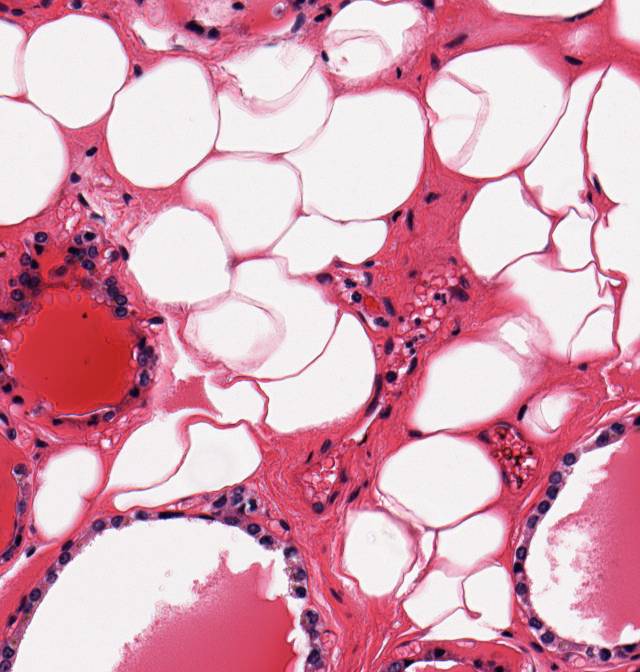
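Thyroid. Centre and upper field: large empty polygonal fat cells. Left and lower edges: round follicles filled with homogeneous eosinophilic material, lined by a single layer of low cuboidal cells with round dark nuclei. Septa between fat cells, mainly right of centre: small capillaries packed with red blood cells.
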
